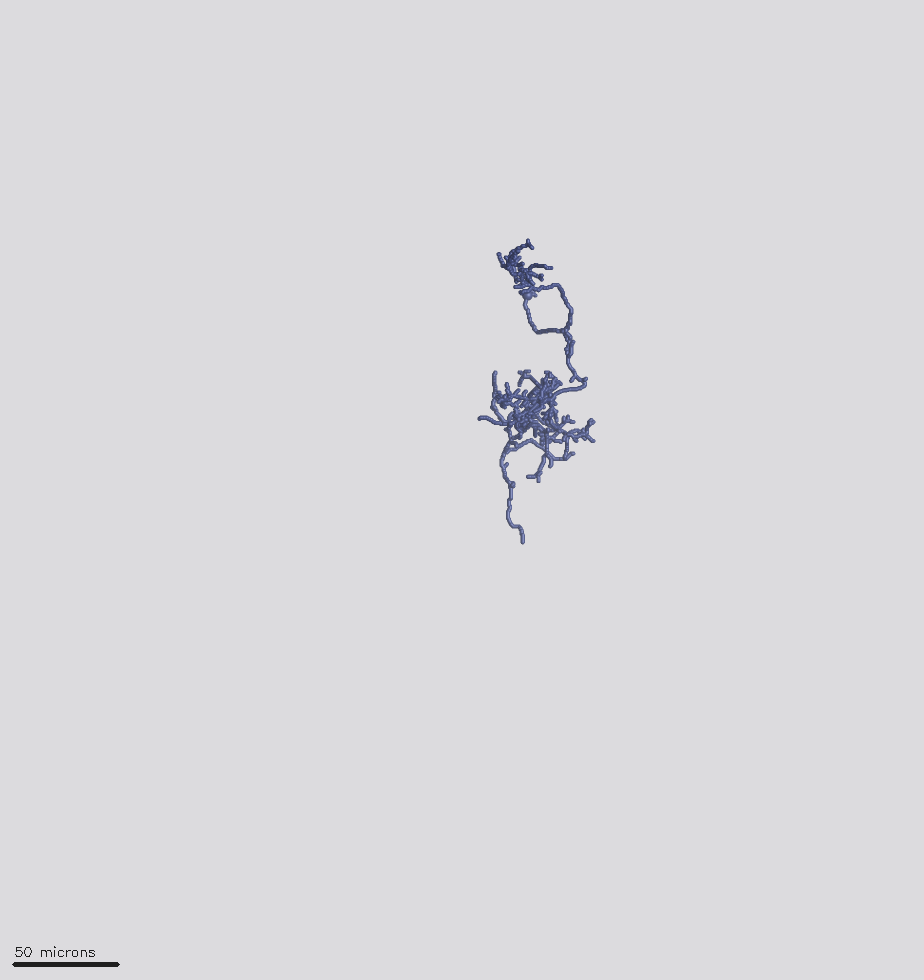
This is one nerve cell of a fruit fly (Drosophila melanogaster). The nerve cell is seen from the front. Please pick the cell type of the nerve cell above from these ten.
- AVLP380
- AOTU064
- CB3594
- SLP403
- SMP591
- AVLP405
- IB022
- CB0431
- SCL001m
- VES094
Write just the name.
IB022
